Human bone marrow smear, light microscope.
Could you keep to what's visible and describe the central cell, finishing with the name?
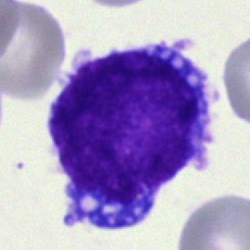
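Roughly round, this one, though the border looks irregular and ragged. Small bleb-like bumps project from its surface. The chromatin is dark purple and finely granular, not coarsely clumped. And the cytoplasm holds many small, clear, round vacuoles. So this is a blast.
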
